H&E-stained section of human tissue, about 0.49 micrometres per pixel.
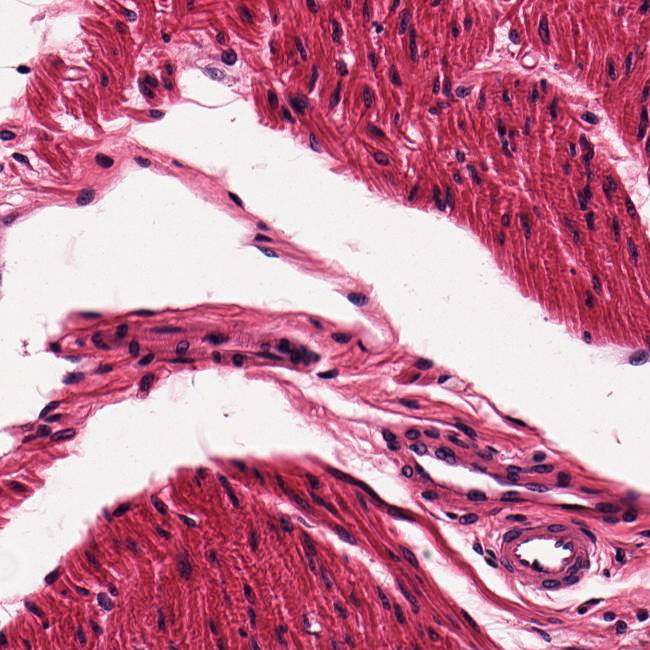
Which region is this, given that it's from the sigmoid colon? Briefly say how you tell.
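The part is smooth muscle. Item one: two large pink muscle bundles occupy upper right and lower left. Item two: upper right, the fibres run diagonally from upper left toward lower right; their cytoplasm stains deep pink.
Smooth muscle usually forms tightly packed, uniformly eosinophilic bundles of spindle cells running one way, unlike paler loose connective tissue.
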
